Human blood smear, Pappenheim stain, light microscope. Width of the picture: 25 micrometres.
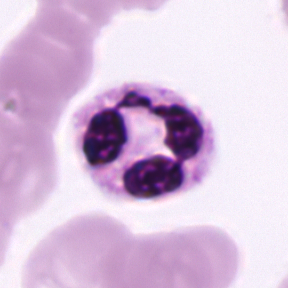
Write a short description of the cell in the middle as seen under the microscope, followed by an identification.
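Roughly round and smooth in outline, this cell has its lobes set in a ring around a pale central area of cytoplasm. Thin dark strands join the lobes along the top of the cell. No nucleoli are visible in any lobe. The name of this cell is segmented neutrophil.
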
